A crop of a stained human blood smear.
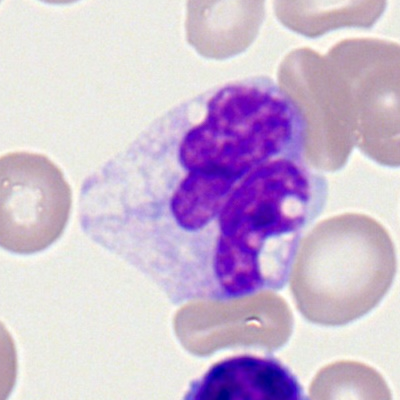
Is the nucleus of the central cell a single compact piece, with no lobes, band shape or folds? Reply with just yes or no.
No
